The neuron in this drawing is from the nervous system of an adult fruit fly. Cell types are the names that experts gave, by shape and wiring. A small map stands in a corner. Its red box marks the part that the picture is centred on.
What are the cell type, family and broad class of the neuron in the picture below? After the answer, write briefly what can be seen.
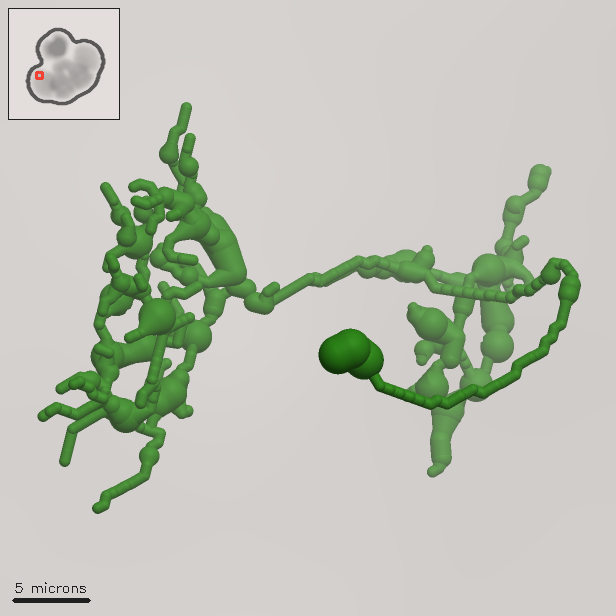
It is of cell type T4a. Its family is T. This is an optic-lobe intrinsic neuron. The cell body is in the middle of the picture. From left to right in the picture it spans about 35 microns.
